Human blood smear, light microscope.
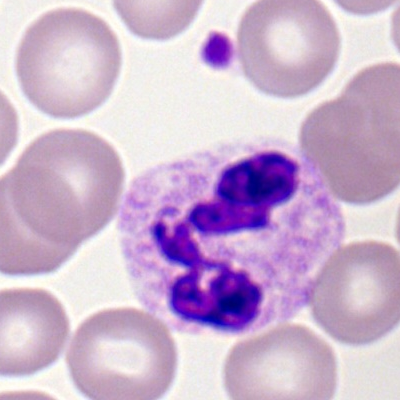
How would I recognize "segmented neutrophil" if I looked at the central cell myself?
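Counting lobes, I find the nucleus split into at least three, joined by thin strands, and that goes with a segmented neutrophil.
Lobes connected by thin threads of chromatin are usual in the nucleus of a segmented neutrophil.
The chromatin looks dark purple and coarsely clumped. There is plenty of cytoplasm, pale pinkish-lilac, with many fine, small lilac granules in it.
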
